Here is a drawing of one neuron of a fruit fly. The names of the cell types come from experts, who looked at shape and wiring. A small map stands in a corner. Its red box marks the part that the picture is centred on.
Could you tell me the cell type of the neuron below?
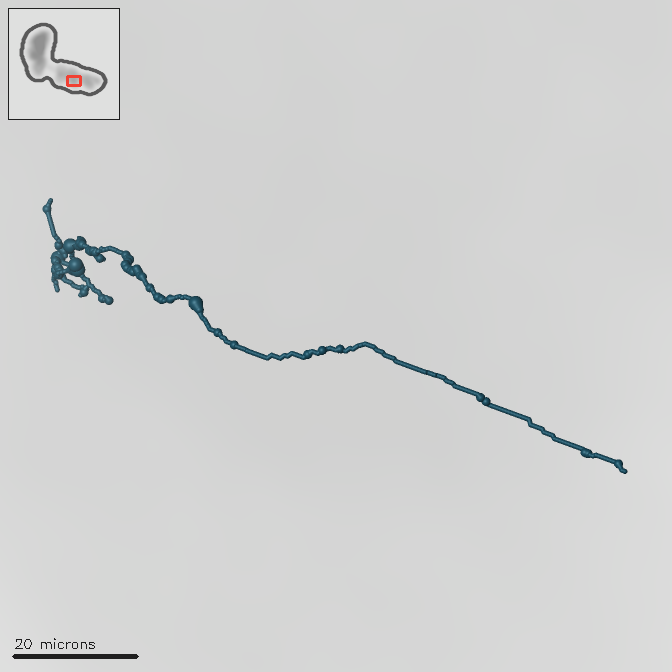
SNta43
